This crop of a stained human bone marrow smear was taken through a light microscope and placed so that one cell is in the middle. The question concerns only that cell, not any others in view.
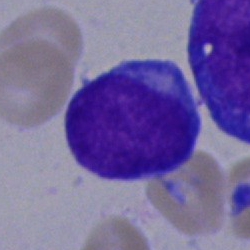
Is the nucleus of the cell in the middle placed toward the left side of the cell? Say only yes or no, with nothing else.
Yes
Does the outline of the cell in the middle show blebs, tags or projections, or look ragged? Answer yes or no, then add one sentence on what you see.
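No. The cell outline is smooth and roughly round.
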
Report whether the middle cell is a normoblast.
no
